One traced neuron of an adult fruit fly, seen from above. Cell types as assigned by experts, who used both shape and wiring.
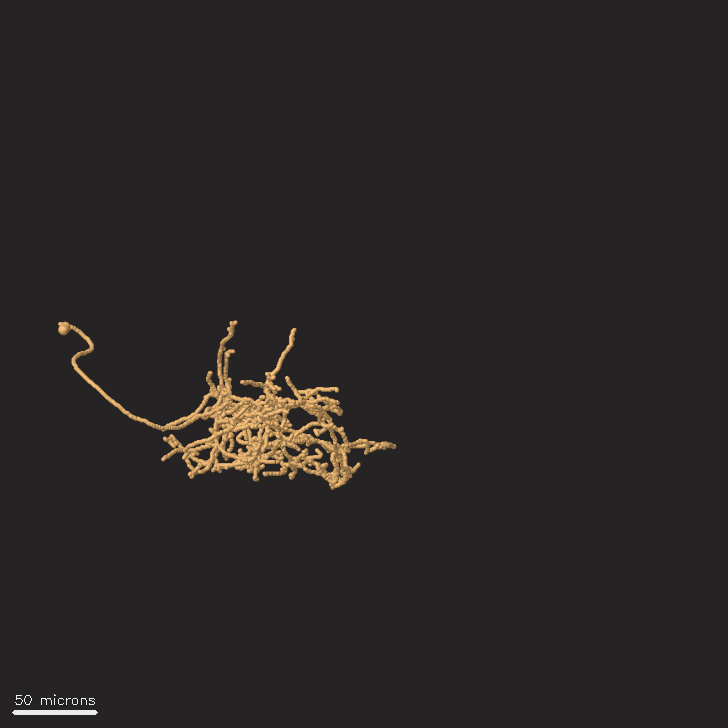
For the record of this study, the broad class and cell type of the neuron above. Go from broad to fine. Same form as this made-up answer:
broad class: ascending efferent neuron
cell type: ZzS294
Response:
broad class: central-brain intrinsic neuron
cell type: CL007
